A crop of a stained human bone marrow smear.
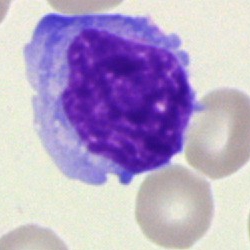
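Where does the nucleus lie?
Off-centre, toward the right side of the cell, as one single mass with no lobes.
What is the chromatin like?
Coarse and clumped, with small pale spots between the darker areas.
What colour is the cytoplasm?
Pale blue, deepening to a darker blue at the cell's edge.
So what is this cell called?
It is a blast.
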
